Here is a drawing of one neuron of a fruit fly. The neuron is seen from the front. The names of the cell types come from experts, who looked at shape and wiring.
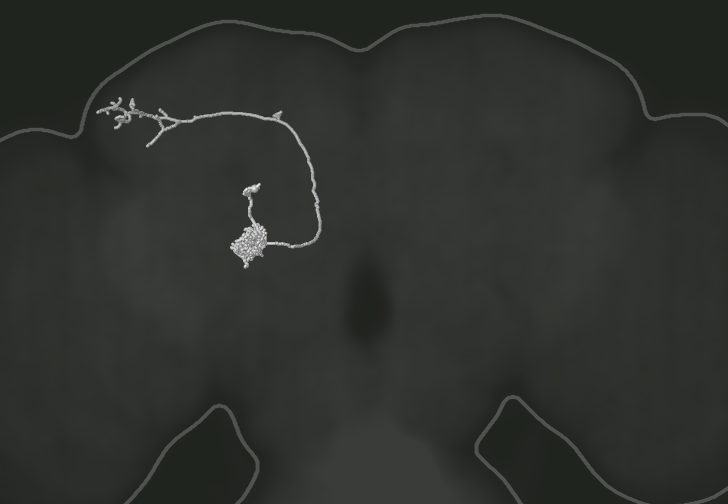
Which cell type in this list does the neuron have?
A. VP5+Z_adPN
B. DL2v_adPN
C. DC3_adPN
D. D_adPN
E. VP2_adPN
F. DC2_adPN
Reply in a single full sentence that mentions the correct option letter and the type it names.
The cell identity of the neuron is DL2v_adPN, given in option B.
